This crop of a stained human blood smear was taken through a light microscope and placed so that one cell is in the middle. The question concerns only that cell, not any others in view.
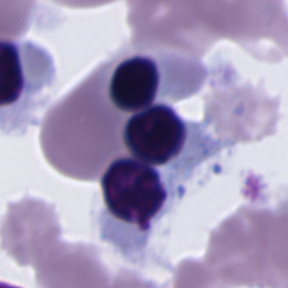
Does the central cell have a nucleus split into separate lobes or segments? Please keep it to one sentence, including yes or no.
Yes, separate lobes or segments make up the nucleus of this cell.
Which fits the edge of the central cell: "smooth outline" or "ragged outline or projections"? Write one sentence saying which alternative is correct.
In outline, this cell is rough rather than smooth and even.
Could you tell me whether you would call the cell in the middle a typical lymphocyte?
no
